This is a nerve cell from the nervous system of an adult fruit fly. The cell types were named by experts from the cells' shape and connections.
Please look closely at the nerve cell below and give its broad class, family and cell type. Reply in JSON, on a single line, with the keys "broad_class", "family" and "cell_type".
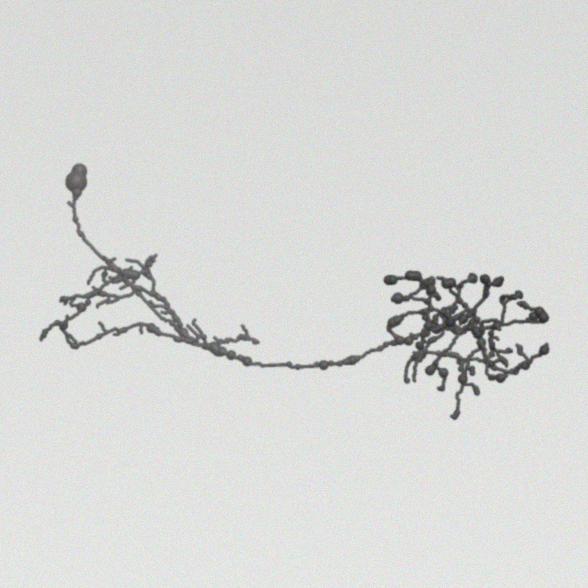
{"broad_class": "central-brain intrinsic neuron", "family": "hemilineage EBa1", "cell_type": "ER3a_c"}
